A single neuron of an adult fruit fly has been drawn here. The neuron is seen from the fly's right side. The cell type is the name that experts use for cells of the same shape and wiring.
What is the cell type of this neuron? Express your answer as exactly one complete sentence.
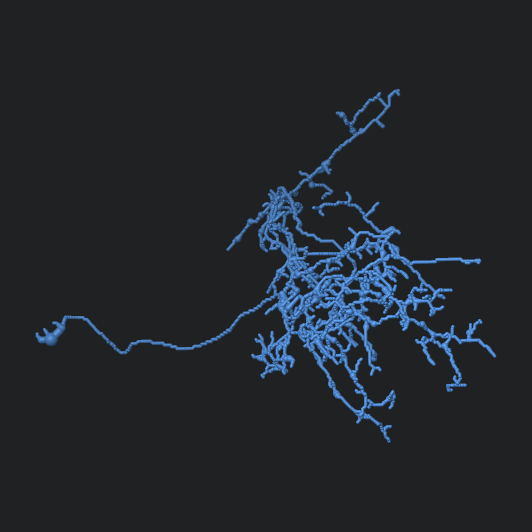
The cell type PVLP101 includes this neuron.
